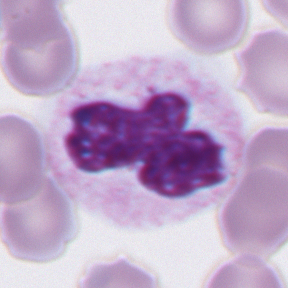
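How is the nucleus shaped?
It forms two broad lobes lying side by side along a horizontal axis.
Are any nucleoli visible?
No, none can be seen.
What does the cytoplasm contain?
Fine pinkish-violet granules scattered evenly throughout, and no vacuoles.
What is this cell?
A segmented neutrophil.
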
